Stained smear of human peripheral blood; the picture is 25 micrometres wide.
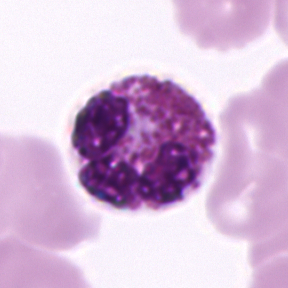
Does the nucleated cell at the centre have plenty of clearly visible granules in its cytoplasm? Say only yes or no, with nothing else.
Yes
